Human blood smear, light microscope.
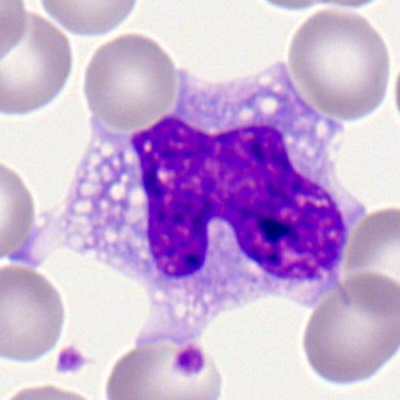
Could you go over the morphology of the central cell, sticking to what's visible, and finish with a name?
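First, the nucleus: deeply indented from its lower edge, giving a folded shape. Second, the chromatin: loose and lacy rather than densely clumped. Third, the cytoplasm: abundant, pale grey-lilac, holding many small clear vacuoles. Name: monocyte.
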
